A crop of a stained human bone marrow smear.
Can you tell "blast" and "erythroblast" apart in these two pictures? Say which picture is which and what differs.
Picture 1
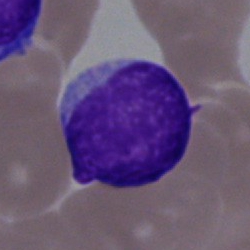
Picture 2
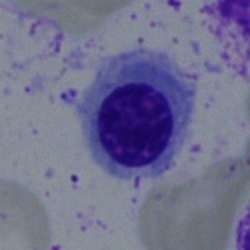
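Looking at the two, I take picture 1 as the blast and picture 2 as the erythroblast. The chromatin is where they part most clearly: finely stippled with small paler spots in picture 1, dense and dark purple with small paler patches in picture 2.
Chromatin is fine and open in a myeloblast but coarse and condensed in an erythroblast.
In the blast, the pale blue cytoplasm is scant, a narrow crescent at the upper left.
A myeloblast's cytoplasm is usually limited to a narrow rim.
Neither cell shows granules in its cytoplasm.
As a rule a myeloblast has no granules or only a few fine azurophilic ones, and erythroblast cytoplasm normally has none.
The outlines differ too: the blast has a small pointed projection at its right edge, with red cells close around it, while the erythroblast's edge is irregular with small blunt bulges.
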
